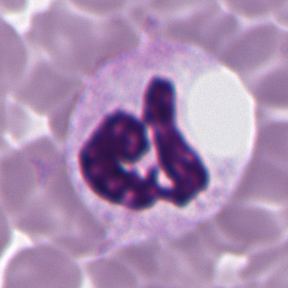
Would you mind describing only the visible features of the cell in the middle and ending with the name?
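Nucleus: divided into two main lobes, joined toward the lower end. Chromatin: dark purple and coarsely clumped. Cytoplasm: fine lilac granules scattered throughout, plus one large clear round space to the right of the nucleus. The cell is a segmented neutrophil.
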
